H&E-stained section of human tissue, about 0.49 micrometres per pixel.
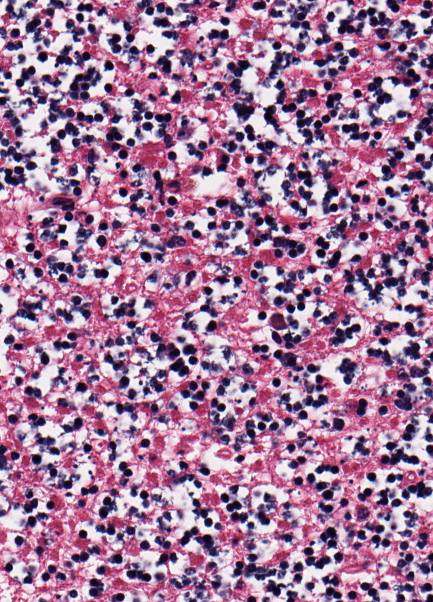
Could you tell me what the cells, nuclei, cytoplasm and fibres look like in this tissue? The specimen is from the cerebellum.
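Diffuse sheet of densely packed small cells across entire field; no organised units. Nuclei mostly small, round, dark with haematoxylin. Many nuclei within small clear spaces, halo-like. Material between cells pink, strand-like throughout.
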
